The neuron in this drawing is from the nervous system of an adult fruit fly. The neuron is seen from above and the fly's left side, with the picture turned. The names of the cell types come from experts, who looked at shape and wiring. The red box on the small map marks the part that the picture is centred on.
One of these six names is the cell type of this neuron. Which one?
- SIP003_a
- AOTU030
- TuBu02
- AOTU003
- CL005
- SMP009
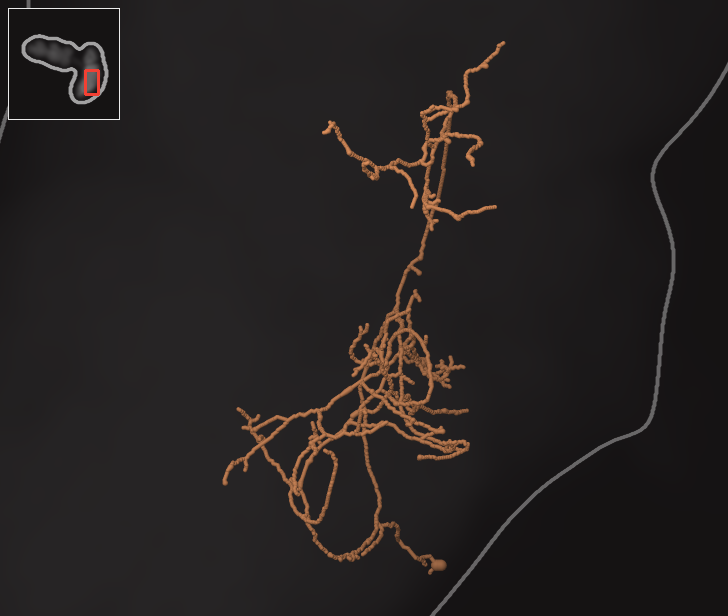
SMP009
